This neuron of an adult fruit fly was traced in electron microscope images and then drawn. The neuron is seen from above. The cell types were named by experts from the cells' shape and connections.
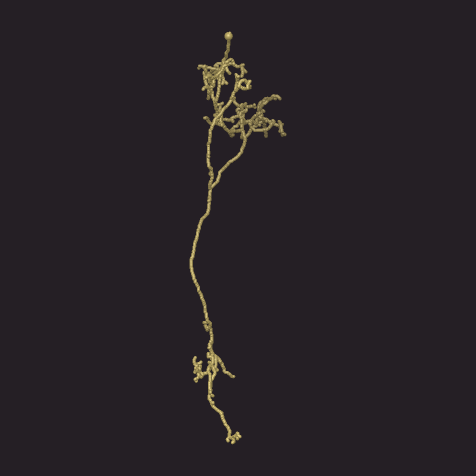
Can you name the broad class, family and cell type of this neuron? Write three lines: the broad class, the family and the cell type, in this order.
central-brain intrinsic neuron
hemilineage LHl2_ventral
AVLP069_b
